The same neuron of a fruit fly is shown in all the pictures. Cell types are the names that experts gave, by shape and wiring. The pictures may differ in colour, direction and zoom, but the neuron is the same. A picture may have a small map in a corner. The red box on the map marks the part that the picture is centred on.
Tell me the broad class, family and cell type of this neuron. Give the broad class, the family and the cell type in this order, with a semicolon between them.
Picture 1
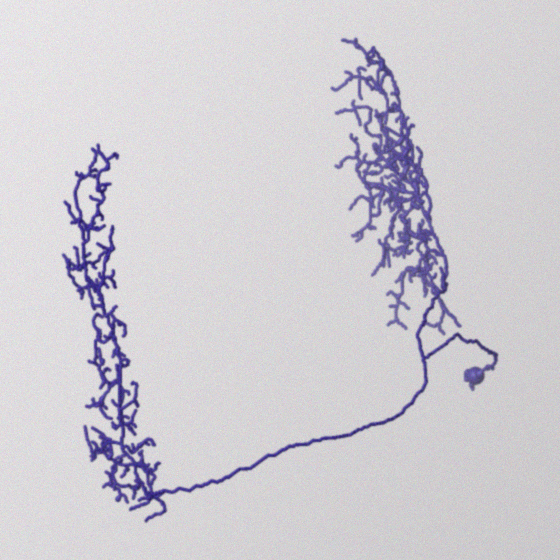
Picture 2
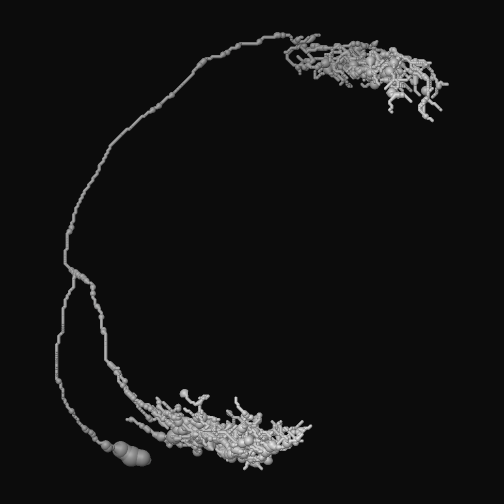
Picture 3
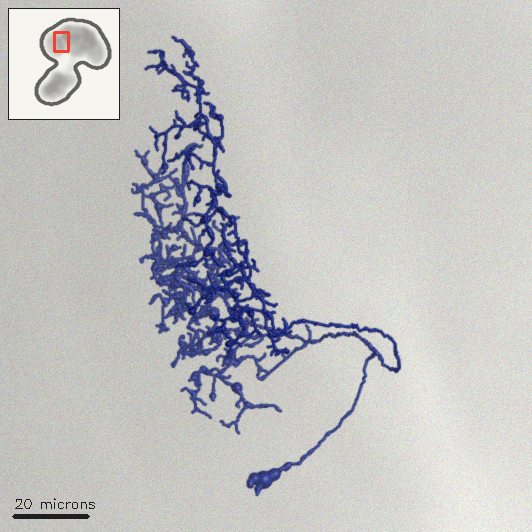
optic-lobe intrinsic neuron; MeLo; MeLo13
